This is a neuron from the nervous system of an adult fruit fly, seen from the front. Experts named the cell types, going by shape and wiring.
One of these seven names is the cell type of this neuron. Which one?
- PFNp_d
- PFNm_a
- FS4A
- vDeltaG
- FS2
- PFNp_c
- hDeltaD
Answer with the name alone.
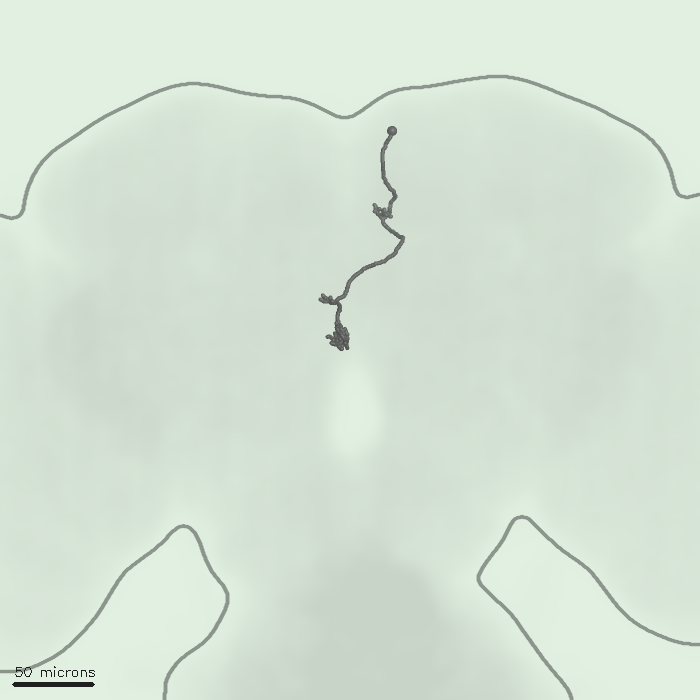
PFNp_c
